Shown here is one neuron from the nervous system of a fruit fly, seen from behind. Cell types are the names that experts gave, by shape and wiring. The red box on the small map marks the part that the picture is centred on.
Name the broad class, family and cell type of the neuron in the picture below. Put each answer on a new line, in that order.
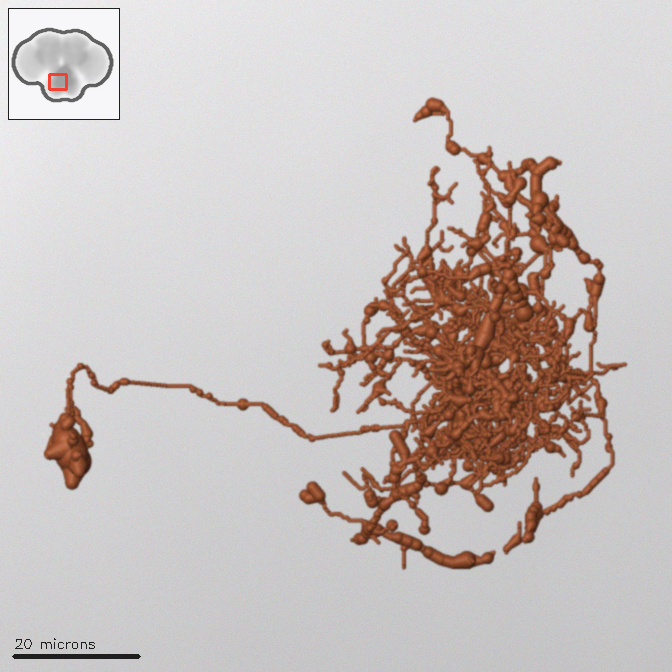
nerve-cord intrinsic neuron
hemilineage 09A
IN09A013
